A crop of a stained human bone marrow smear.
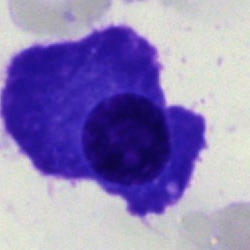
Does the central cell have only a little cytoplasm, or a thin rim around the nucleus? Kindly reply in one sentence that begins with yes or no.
No, the cell holds plenty of cytoplasm around the nucleus.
